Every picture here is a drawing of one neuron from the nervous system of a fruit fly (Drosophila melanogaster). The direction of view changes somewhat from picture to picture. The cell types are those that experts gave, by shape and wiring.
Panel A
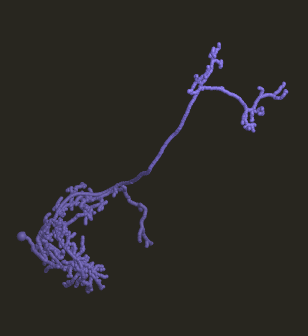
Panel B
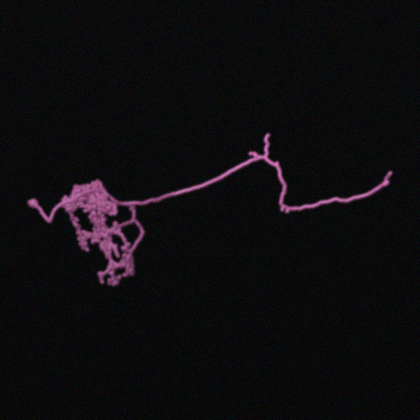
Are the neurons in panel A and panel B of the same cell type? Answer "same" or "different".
different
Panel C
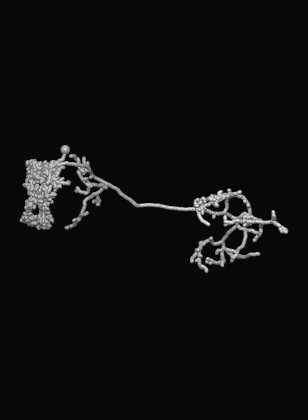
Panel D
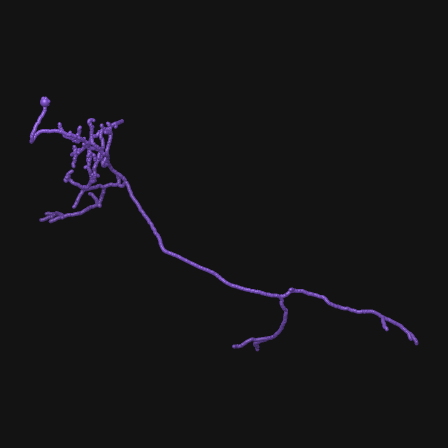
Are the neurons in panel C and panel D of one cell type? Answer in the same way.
different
